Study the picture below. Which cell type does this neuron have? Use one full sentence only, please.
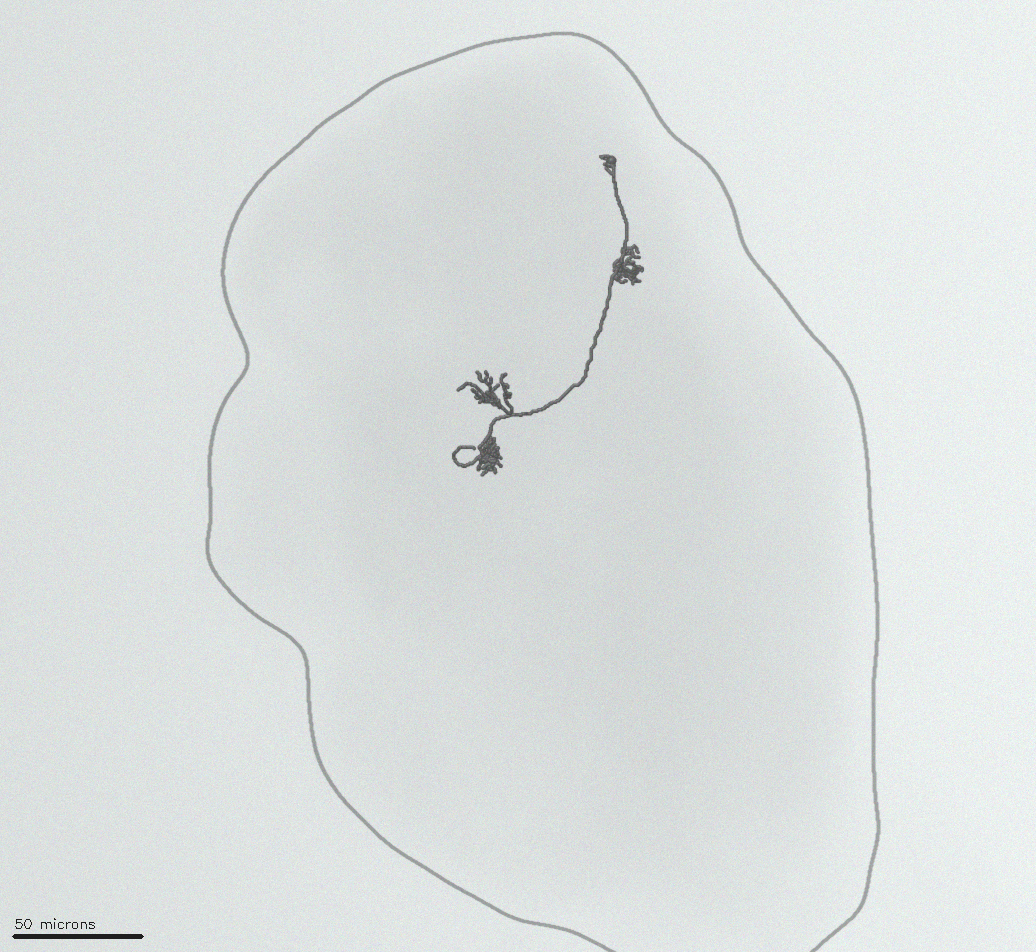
It is PFNa that is the cell type of the neuron.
